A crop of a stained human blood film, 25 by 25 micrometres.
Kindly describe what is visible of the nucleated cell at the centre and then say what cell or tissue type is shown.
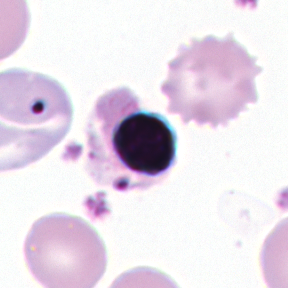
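Off-centre toward the right side of the cell, the nucleus shows no visible nucleoli. The cytoplasm has an irregular, ragged outline, and a small dark purple dot lies at its lower edge. This is a normoblast.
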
